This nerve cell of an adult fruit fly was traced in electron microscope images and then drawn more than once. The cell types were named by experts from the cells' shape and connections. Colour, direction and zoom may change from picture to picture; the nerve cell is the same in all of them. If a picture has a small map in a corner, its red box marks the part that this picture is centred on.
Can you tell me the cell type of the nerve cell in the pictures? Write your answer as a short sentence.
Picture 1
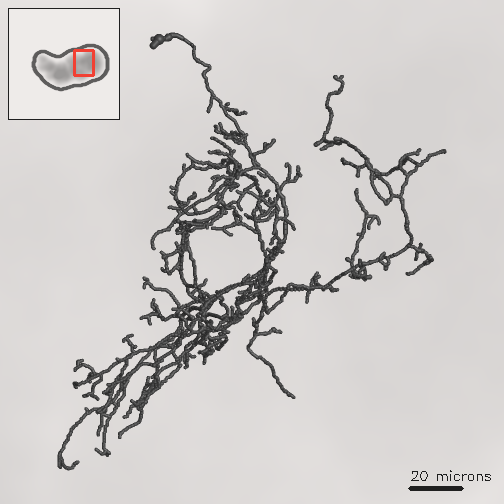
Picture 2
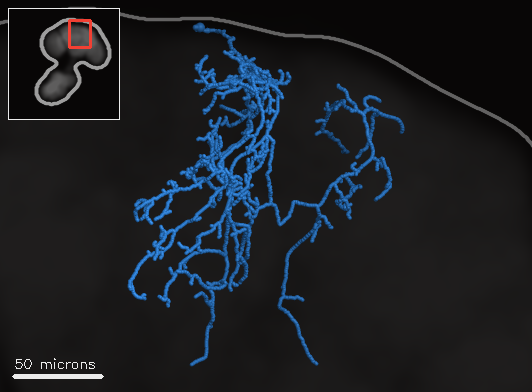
The cell type is CRE005.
